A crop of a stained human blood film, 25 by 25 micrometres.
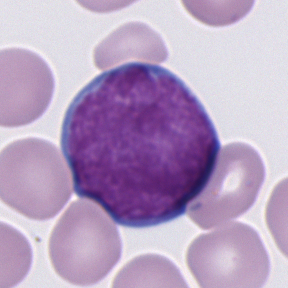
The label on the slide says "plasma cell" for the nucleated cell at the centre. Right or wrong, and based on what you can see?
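Item one, amount of cytoplasm: it forms only a thin rim, and the nucleus, about 13 micrometres across in a cell about 14 micrometres across, fills about 90% of the cell's area.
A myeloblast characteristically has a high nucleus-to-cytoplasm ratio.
This goes with myeloblast. Item two, nuclear shape: round in outline.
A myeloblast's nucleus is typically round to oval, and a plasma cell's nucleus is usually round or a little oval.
This fits both names. Item three, cytoplasmic colour: deep blue.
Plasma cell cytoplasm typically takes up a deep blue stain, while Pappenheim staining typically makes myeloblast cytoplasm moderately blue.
This goes with plasma cell. Item four, granules: none visible.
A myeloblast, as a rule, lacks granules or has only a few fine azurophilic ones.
This goes with myeloblast. Noted without weighing: no vacuoles, a smooth edge without projections, and red cells pressing on the cell at its top, right and lower left. Verdict: the deep blue cytoplasm alone does not make this a plasma cell; with its high nuclear share and absent granules, the cell is a myeloblast.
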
